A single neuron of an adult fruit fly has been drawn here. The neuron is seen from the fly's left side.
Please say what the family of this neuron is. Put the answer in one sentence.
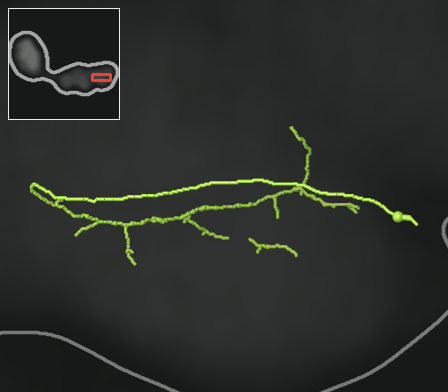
The family is hemilineage 12B.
